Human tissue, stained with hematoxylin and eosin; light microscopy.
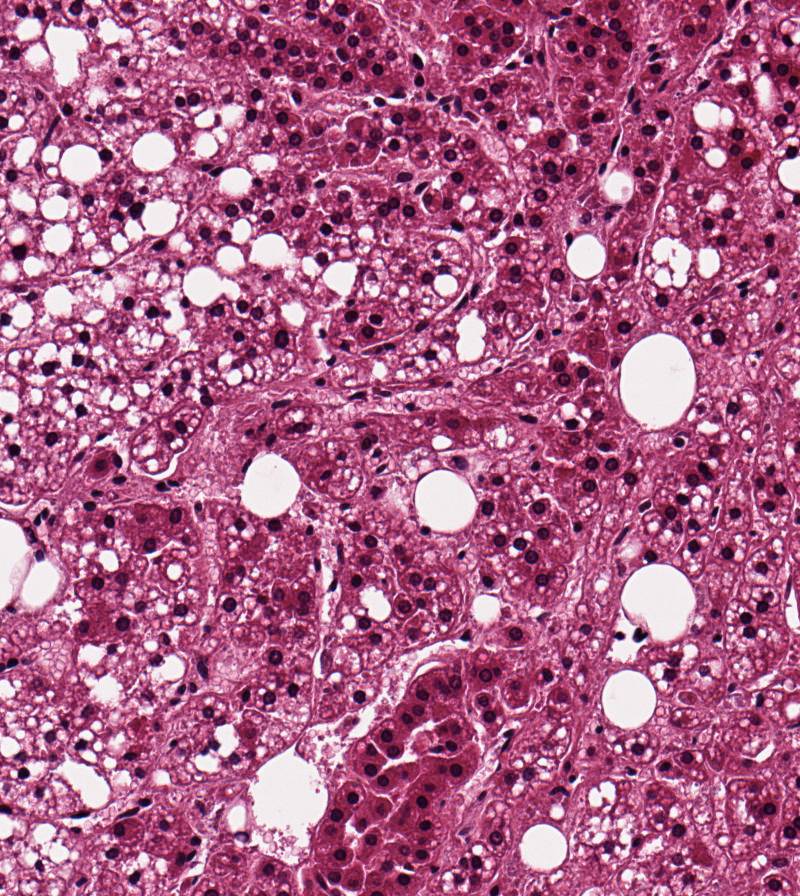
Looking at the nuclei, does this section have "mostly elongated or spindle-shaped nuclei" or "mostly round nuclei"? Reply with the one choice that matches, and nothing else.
Mostly round nuclei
